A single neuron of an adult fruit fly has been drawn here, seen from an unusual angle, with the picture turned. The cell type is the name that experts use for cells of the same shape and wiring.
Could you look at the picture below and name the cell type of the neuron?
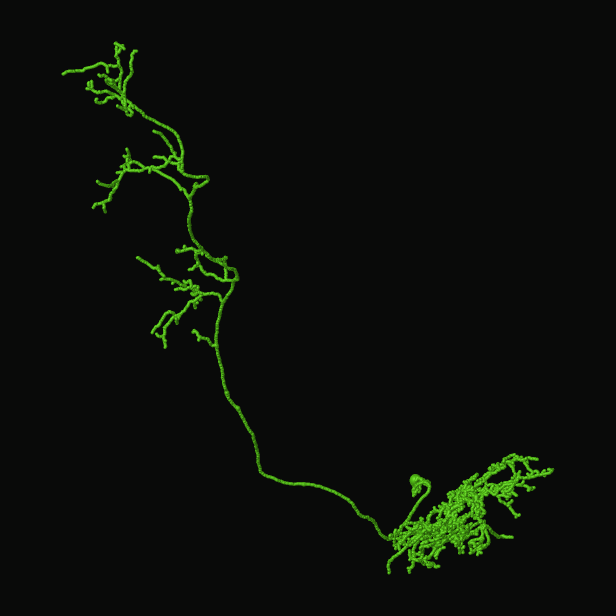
DNge006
